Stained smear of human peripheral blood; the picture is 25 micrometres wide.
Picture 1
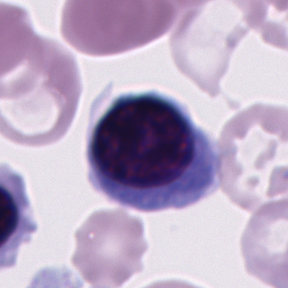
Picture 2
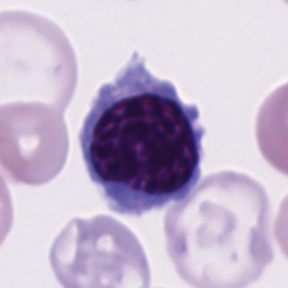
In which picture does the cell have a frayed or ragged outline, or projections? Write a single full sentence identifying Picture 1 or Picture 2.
Rough is the outline of the cell in picture 2.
